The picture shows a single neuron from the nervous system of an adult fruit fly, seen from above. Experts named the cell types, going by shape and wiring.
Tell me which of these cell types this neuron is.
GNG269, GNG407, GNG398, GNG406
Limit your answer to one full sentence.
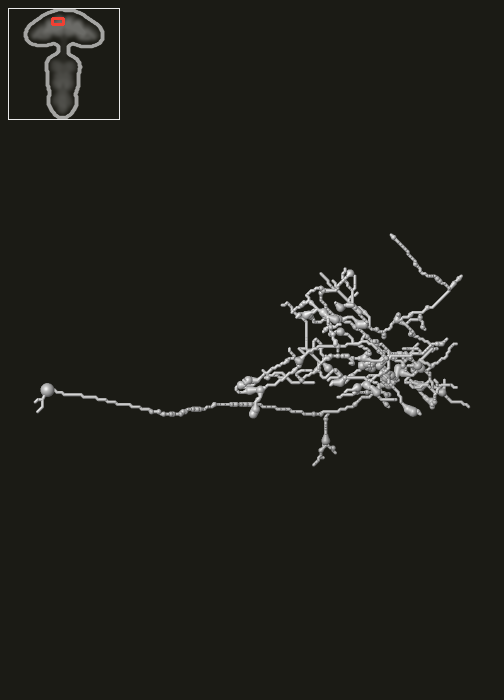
It is the cell type GNG398 to which this neuron belongs.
